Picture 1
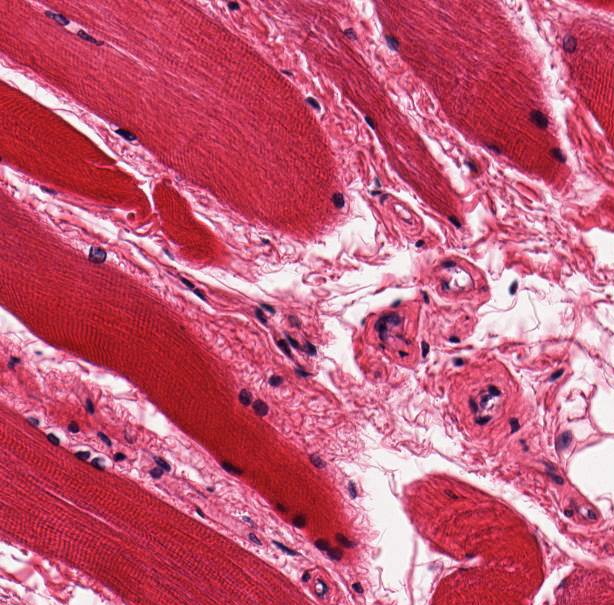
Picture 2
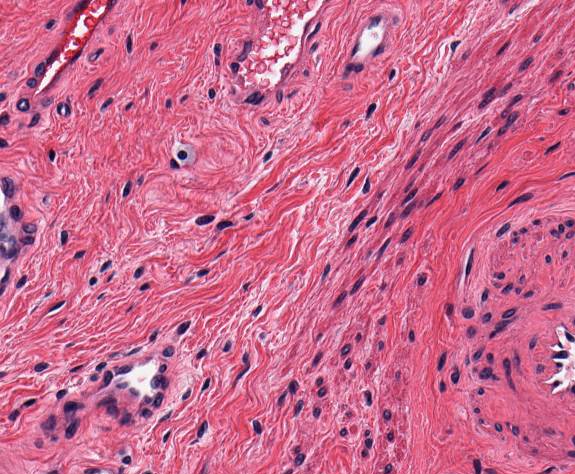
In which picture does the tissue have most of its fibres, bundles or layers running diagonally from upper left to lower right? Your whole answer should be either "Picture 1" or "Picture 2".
Picture 1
